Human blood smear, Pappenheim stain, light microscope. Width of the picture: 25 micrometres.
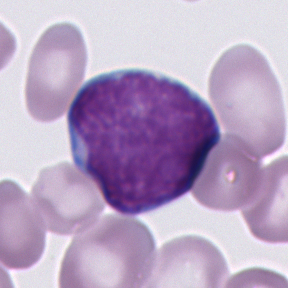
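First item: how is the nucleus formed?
As a single unlobed mass, filling about 90% of the area of a cell about 13 micrometres across.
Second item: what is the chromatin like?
Finely granular and evenly spread, without coarse dark clumps.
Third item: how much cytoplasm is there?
Only a thin blue rim, widest at the left edge.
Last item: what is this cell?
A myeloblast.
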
